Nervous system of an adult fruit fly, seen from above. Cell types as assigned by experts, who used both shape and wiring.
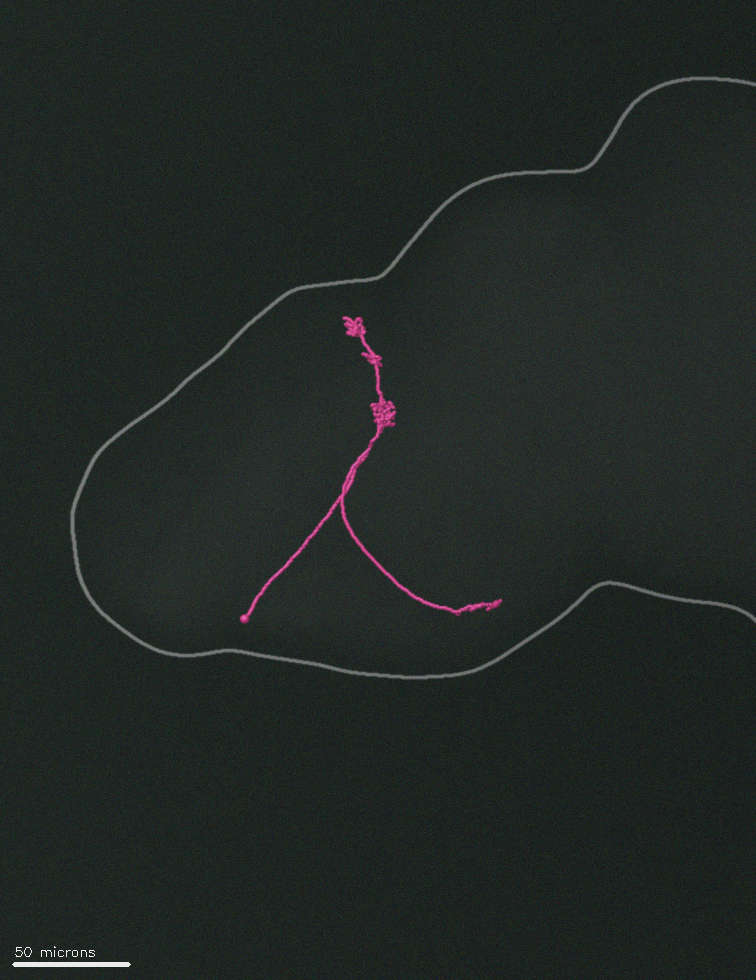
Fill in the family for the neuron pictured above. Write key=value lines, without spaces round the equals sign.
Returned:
family=T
